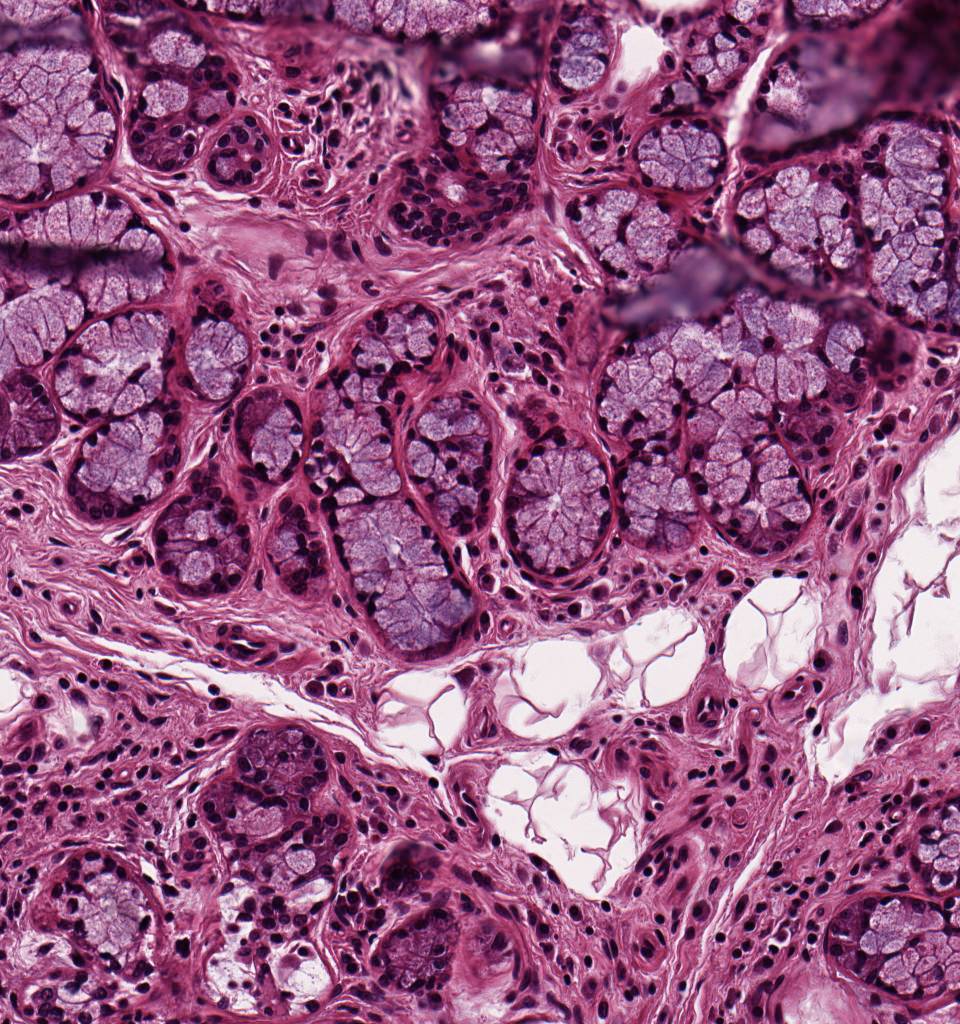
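Minor salivary gland: rounded and oval acinar clusters fill most of the upper and middle field, amid pink fibrous stroma. Most cells have pale, bubbly grey-violet mucous cytoplasm and dark, flattened basal nuclei. Lower left, some units stain darker purple than the mucous acini above.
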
